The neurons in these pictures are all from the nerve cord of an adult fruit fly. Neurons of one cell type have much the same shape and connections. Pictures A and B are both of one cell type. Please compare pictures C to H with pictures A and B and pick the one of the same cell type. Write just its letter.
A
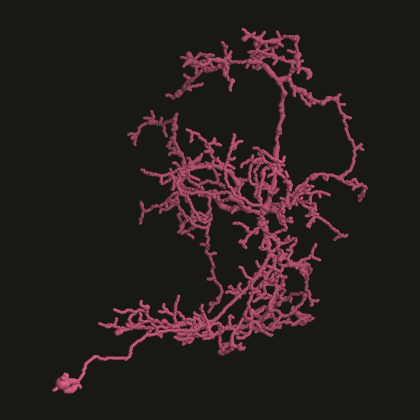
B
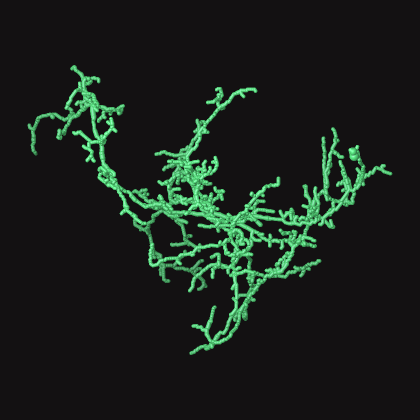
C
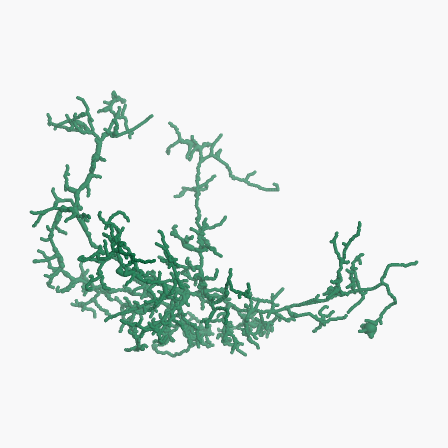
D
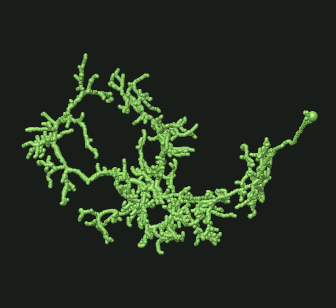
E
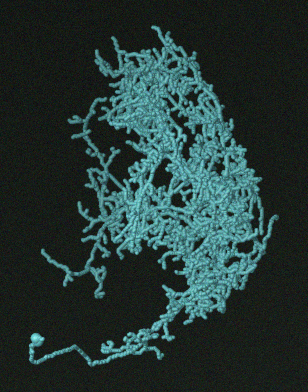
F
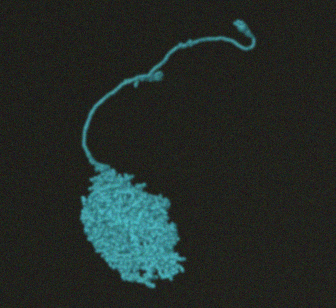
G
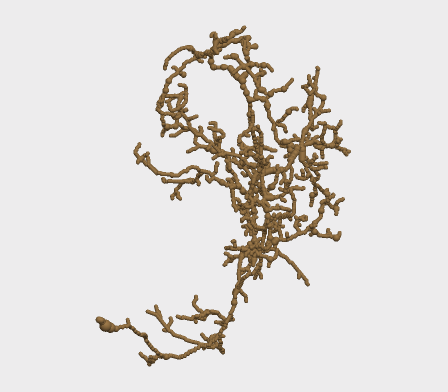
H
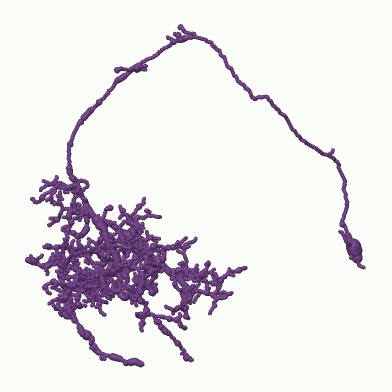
D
